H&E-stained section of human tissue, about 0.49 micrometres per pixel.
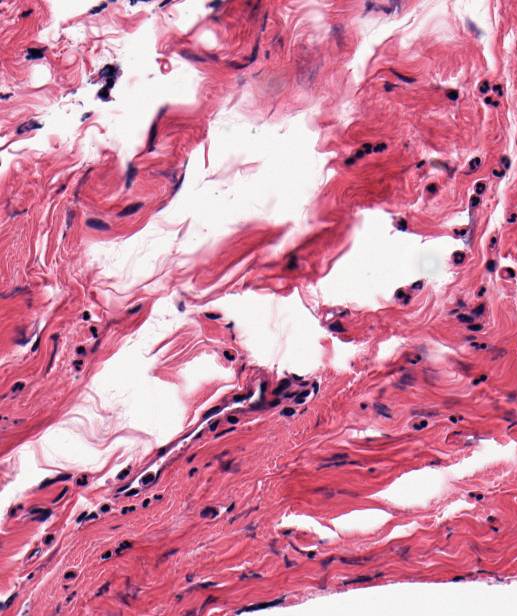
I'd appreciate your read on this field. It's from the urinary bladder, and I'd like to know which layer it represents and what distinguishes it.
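The field shows loose connective tissue. It consists of pink collagen bundles separated by irregular white empty clefts.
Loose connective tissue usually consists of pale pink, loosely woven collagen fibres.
No epithelium is present anywhere in the field.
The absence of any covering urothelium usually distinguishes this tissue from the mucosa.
No fat cells are seen.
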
